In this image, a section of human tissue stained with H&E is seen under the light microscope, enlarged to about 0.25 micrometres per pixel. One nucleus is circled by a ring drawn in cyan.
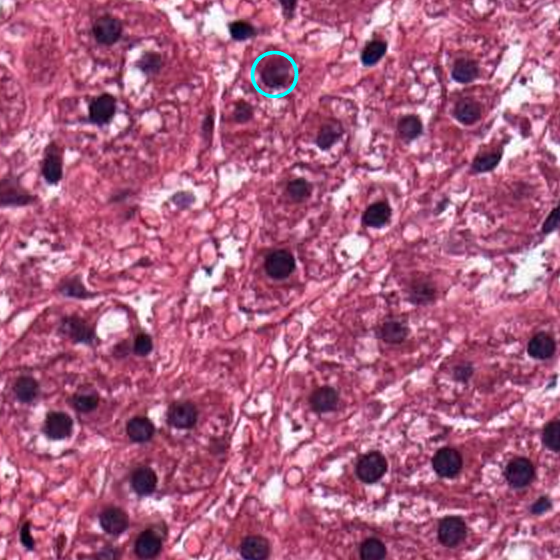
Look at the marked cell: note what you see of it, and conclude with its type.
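The nucleus is round and about the same size as the nuclei of the neighbouring cells. The nucleus stains a hazy, smudged purple with a soft edge. It is less crisply dark than the sharply outlined nucleus just up and to its left. The cell lies in a tightly packed sheet of pink cells, with small clear bubble-like spaces scattered in the surrounding cytoplasm. Type of cell: adrenal cortical cell.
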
